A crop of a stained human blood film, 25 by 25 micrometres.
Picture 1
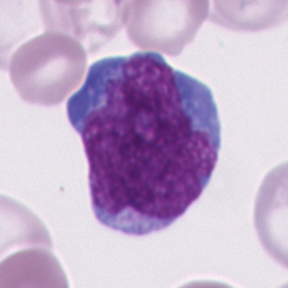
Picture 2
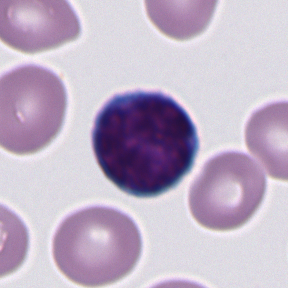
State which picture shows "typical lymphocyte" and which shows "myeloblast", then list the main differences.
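Picture 1 is the myeloblast, and picture 2 is the typical lymphocyte. I'd compare the chromatin first: fine and lacy in the myeloblast, with no coarse dark clumps, but dark purple and coarsely clumped in the lymphocyte.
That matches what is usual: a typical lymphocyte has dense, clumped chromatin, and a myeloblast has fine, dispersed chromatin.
Then size: the myeloblast is about 16 by 14 micrometres, the lymphocyte about 9 micrometres across.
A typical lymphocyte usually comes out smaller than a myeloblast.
The myeloblast's outline is irregular and angular, and its nucleus, about 14 by 11 micrometres and filling about 70% of the cell's area, is irregular, with folds and creases. The lymphocyte's outline is smooth and round, its nucleus a single unlobed mass, round in outline. Its cytoplasm is only a very thin bluish rim at the edge, while the myeloblast's cytoplasm shows no coarse or prominent granules.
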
